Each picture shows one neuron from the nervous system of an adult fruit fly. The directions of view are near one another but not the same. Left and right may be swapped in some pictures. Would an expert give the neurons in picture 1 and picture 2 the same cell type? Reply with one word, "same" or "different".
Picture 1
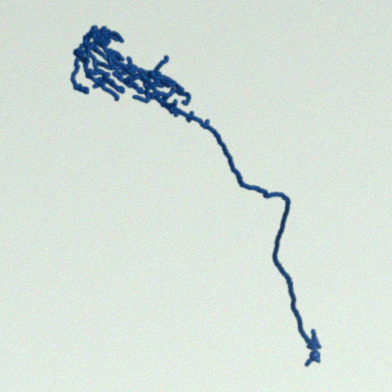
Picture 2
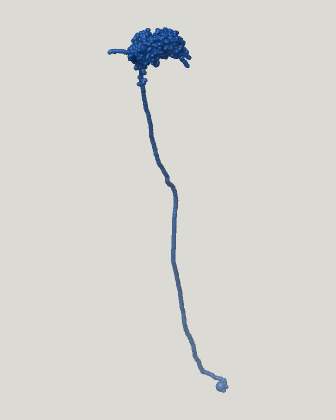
same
